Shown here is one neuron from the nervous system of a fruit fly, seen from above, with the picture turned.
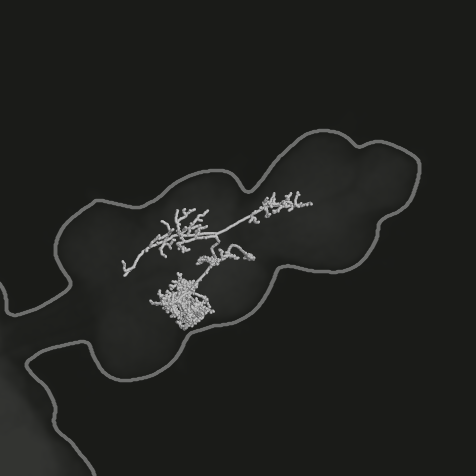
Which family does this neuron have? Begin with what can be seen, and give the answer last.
As drawn here it is wider than it is tall. It is a nerve-cord intrinsic neuron. Its family is hemilineage 06B.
